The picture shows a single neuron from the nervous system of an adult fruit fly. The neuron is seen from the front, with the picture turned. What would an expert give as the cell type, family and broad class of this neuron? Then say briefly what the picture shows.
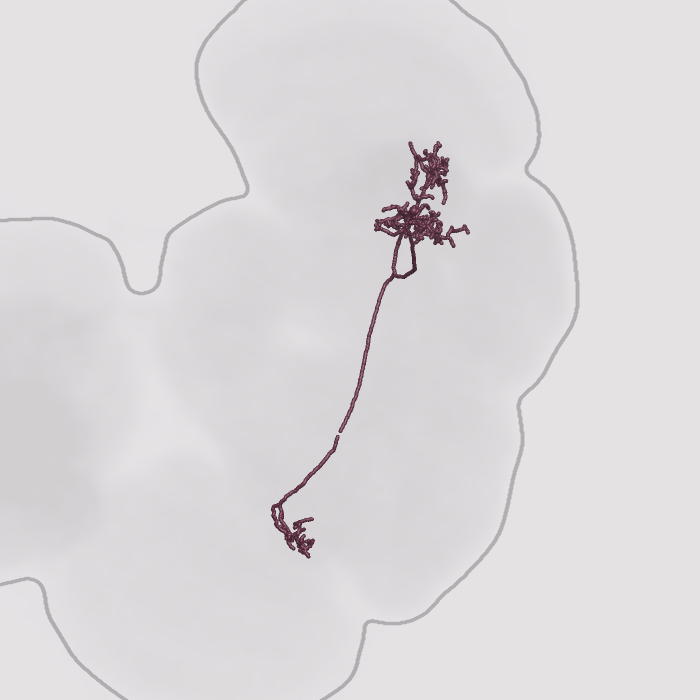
The cell type is CB4168. Its family is hemilineage VLPa2. This is a central-brain intrinsic neuron. As drawn here it is taller than it is wide.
